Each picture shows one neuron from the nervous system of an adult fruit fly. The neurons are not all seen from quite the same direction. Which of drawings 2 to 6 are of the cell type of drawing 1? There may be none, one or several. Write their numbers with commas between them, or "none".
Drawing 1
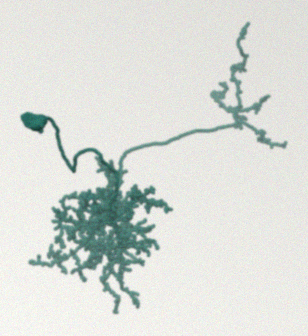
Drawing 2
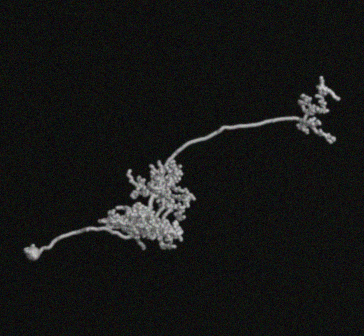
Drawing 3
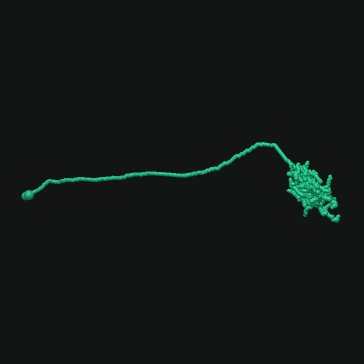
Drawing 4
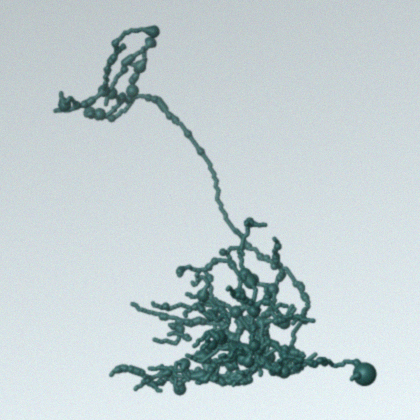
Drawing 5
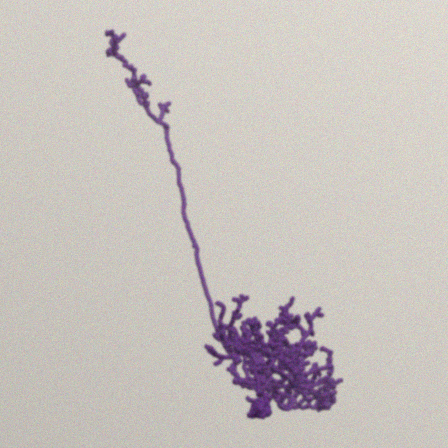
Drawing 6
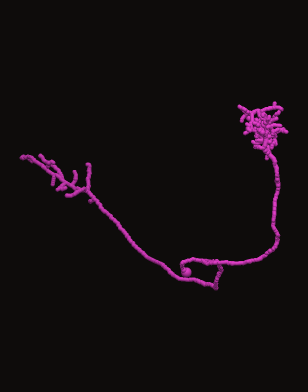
2, 4, 5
